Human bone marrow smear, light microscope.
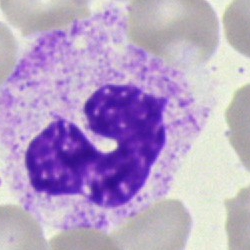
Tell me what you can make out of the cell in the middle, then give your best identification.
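Let's start with the nucleus: it is deeply indented, which gives it a kidney or horseshoe shape. Now look at the chromatin, dark purple and clumped, with small pale gaps. You won't find any nucleoli in the nucleus. Around it the cytoplasm is abundant and forms a wide rim. This is a band neutrophil.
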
